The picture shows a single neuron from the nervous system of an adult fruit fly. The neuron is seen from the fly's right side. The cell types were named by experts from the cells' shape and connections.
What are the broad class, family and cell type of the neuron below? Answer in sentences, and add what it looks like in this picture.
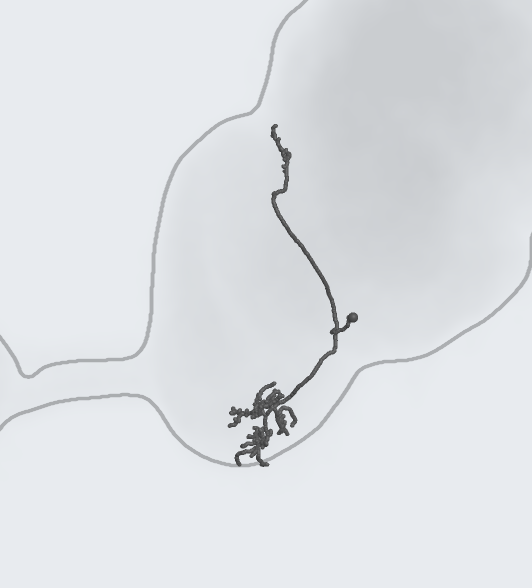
Its broad class is visual projection neuron. Its family is MeVP. It is of cell type MeVP11. As drawn here it is more than twice as tall as it is wide.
